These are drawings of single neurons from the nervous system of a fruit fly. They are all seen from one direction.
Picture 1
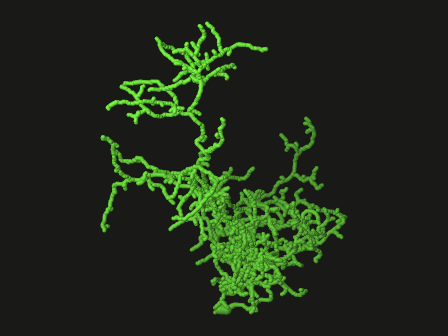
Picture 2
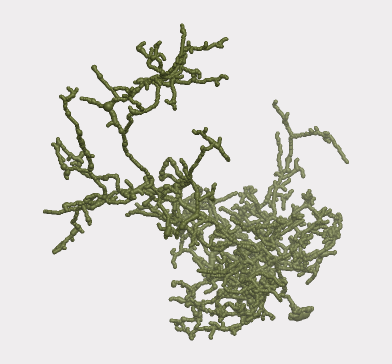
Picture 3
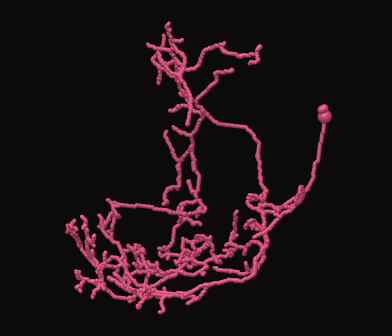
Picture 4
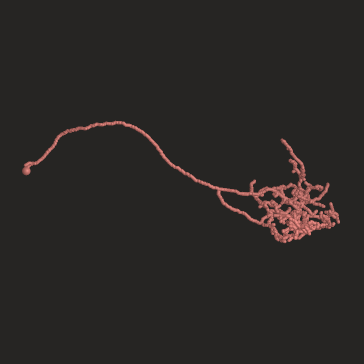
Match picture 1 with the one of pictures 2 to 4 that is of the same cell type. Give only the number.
2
